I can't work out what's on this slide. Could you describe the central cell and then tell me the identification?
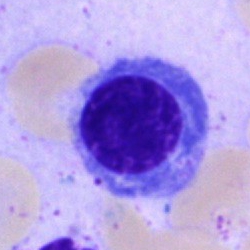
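Deep blue cytoplasm on this one, and the nucleus has drifted off-centre, over to the left. A paler band of cytoplasm sits right against the nucleus on its right side. The outline's slightly irregular, a bit ruffled. That's an erythroblast.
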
